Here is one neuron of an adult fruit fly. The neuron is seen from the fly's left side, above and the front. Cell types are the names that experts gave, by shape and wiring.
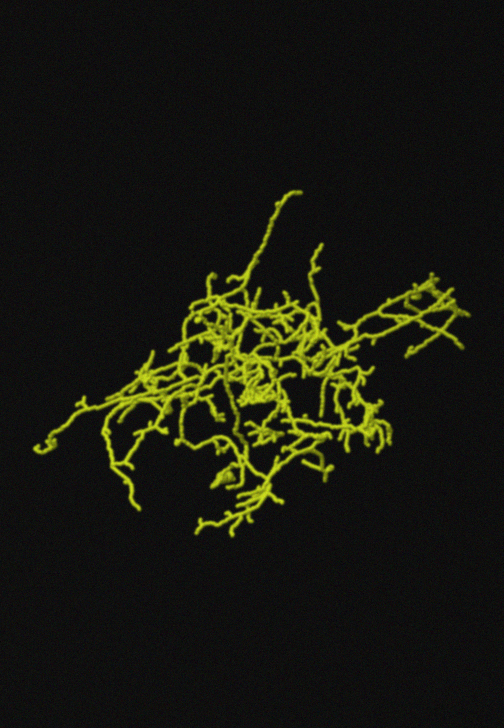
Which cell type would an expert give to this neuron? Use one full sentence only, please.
It is IN00A034 that is the cell type of the neuron.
